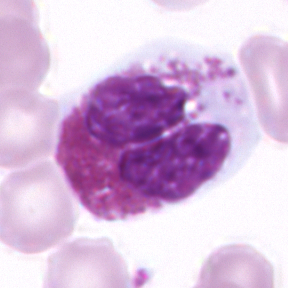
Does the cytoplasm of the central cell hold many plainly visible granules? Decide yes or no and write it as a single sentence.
Yes, this cell has a cytoplasm with many visible granules.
